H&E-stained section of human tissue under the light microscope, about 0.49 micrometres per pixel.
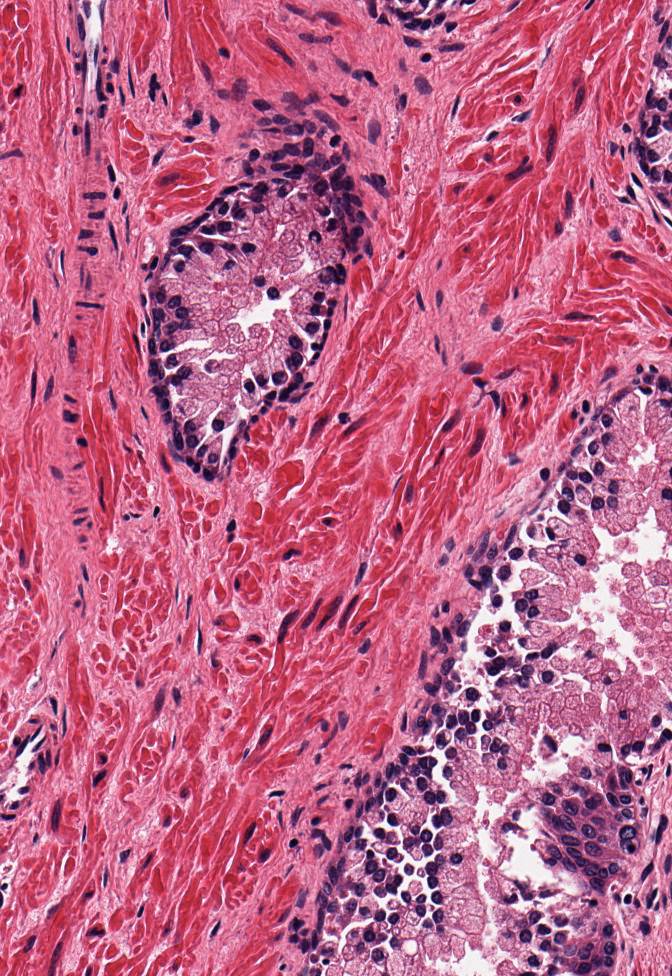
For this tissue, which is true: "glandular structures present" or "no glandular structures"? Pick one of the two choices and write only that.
Glandular structures present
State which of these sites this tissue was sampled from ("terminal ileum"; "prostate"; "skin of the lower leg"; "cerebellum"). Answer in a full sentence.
The site this tissue was sampled from is the prostate.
